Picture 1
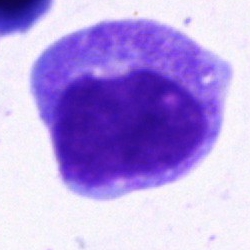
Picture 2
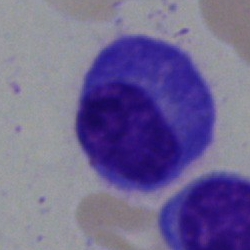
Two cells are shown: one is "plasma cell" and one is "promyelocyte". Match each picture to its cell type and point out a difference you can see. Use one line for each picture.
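The cell in picture 1 is a promyelocyte. Fine purple granules are scattered through the cytoplasm above the nucleus.
The cell in picture 2 is a plasma cell. No distinct granules are seen in the cytoplasm.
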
